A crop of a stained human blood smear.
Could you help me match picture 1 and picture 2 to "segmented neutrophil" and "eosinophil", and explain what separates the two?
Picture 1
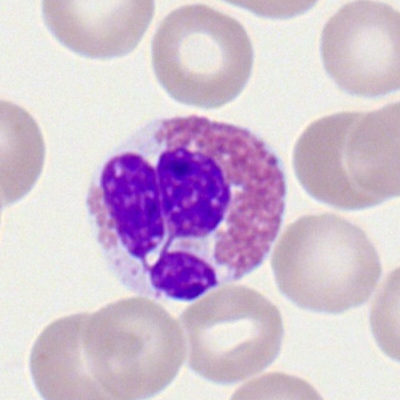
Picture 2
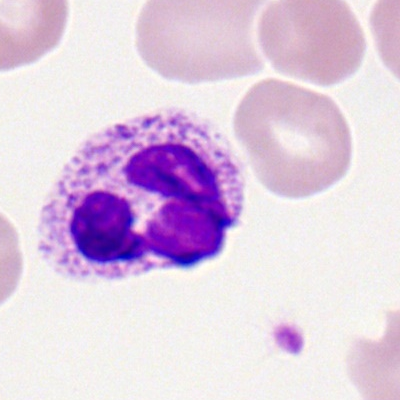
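First, the assignment: picture 1 is an eosinophil, and picture 2 is a segmented neutrophil. Next, the nucleus: in both cells it is divided into three lobes. In picture 1 the smallest lobe sits below the other two and is joined to them by a thin strand. In picture 2 the chromatin stains a dense dark purple, and no nucleoli are visible in the lobes.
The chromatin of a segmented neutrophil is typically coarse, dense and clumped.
Then, the granules: the eosinophil's cytoplasm is filled with coarse, rounded, pink-orange granules that still leave the outline of the nucleus clearly visible.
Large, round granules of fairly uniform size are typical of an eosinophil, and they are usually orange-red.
The segmented neutrophil's cytoplasm is instead filled with many small lilac granules, with pale, nearly colourless cytoplasm between them.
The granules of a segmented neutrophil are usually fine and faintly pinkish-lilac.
Last, the outline: the segmented neutrophil is roughly round.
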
